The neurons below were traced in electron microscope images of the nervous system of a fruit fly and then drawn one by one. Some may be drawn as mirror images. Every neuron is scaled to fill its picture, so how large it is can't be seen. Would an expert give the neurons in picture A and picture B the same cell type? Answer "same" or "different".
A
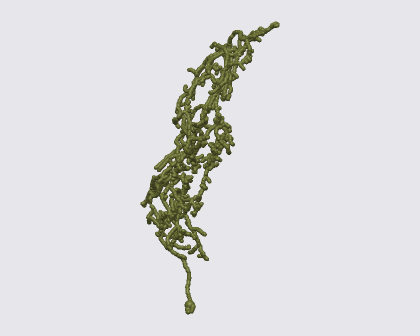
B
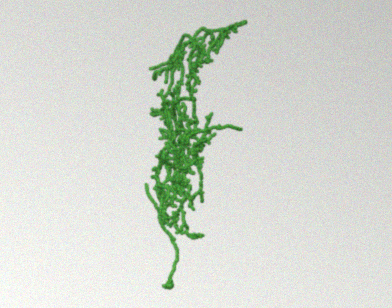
same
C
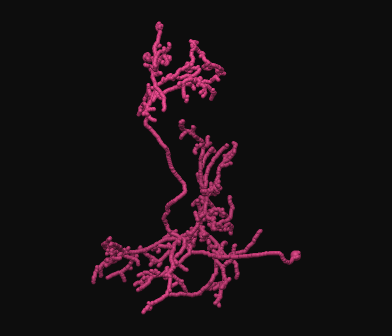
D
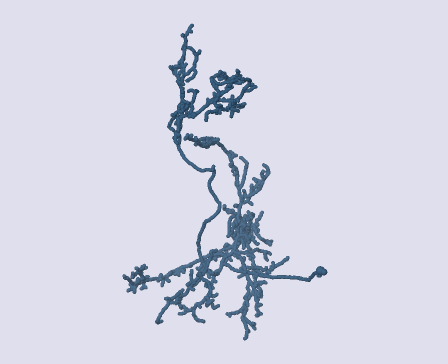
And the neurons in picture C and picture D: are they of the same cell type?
same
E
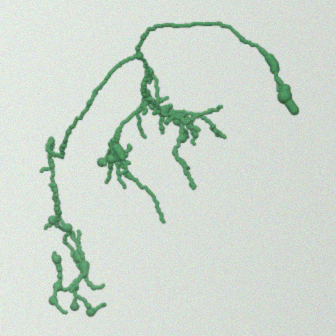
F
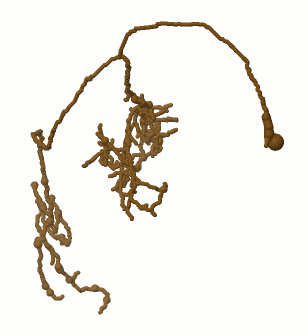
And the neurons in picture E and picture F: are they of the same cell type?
same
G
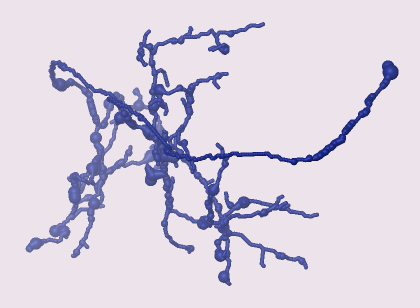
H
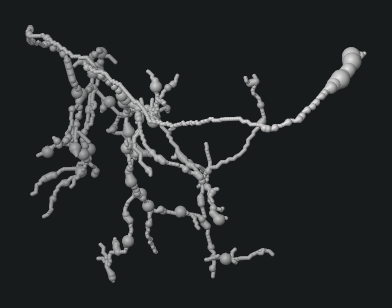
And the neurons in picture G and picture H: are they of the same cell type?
same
